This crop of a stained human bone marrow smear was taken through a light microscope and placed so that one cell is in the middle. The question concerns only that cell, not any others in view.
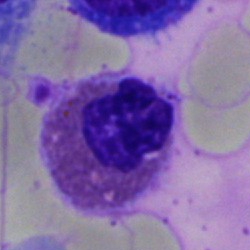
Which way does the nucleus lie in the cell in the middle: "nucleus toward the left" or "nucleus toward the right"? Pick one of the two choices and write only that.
Nucleus toward the right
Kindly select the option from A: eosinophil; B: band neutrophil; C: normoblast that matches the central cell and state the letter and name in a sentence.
The cell shown centrally is an eosinophil; option A is the correct option.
